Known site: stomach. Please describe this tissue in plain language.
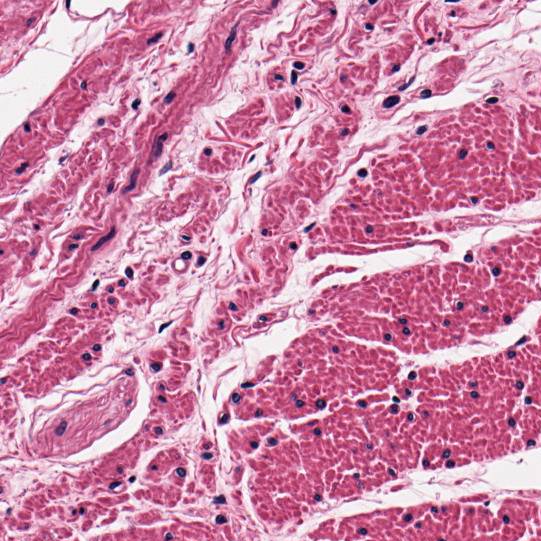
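Muscle fibres grouped in bundles, separated by strands of connective tissue. Right half: fibres cut across or obliquely, giving a mosaic of small pink profiles. Nuclei small, dark, oval; most sit singly in the centre of a fibre profile. Fibre cytoplasm deep, even pinkish red.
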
